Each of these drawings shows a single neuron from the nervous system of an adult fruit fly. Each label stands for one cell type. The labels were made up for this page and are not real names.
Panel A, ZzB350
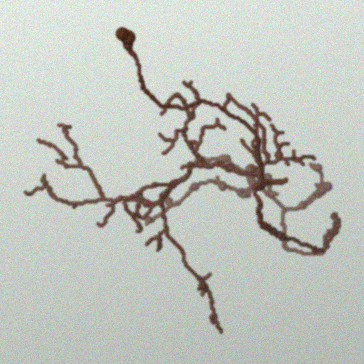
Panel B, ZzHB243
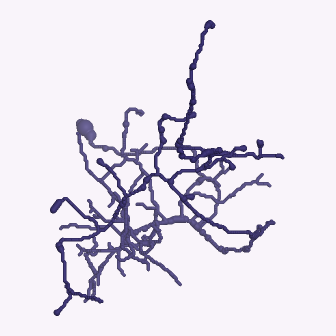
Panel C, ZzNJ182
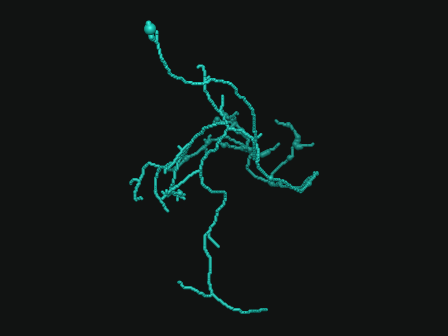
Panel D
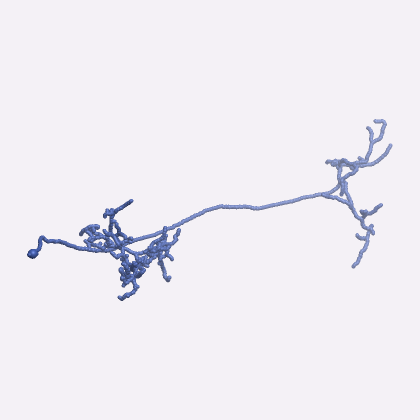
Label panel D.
ZzHB243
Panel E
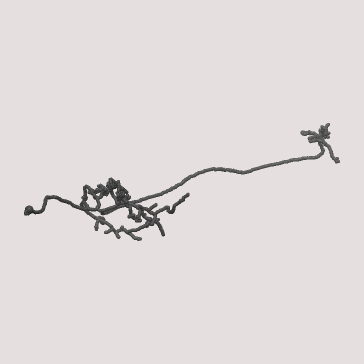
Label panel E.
ZzB350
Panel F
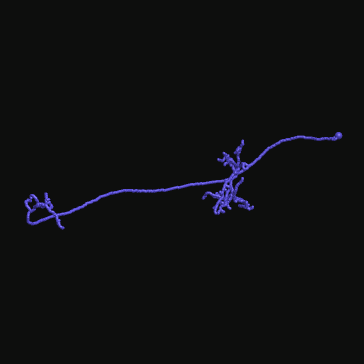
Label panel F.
ZzNJ182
